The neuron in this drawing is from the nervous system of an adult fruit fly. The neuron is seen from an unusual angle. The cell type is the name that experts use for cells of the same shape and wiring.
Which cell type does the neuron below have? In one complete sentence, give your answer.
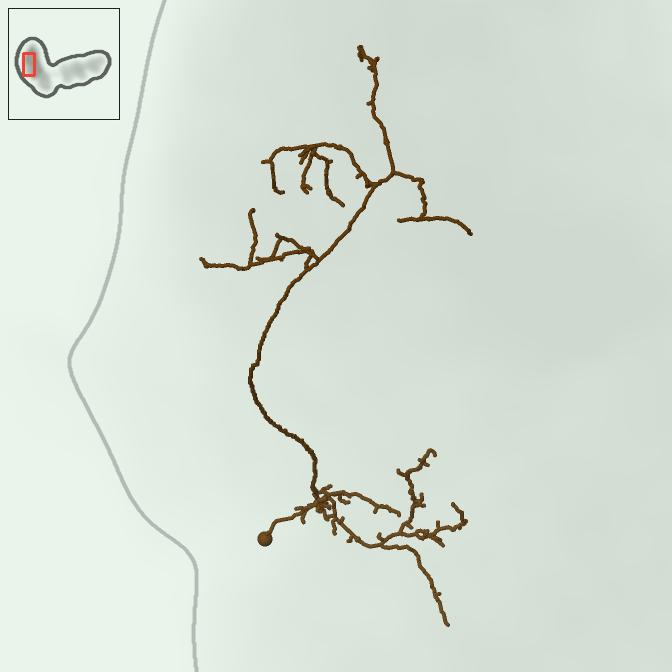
Of the cell type CB4082 is this neuron.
